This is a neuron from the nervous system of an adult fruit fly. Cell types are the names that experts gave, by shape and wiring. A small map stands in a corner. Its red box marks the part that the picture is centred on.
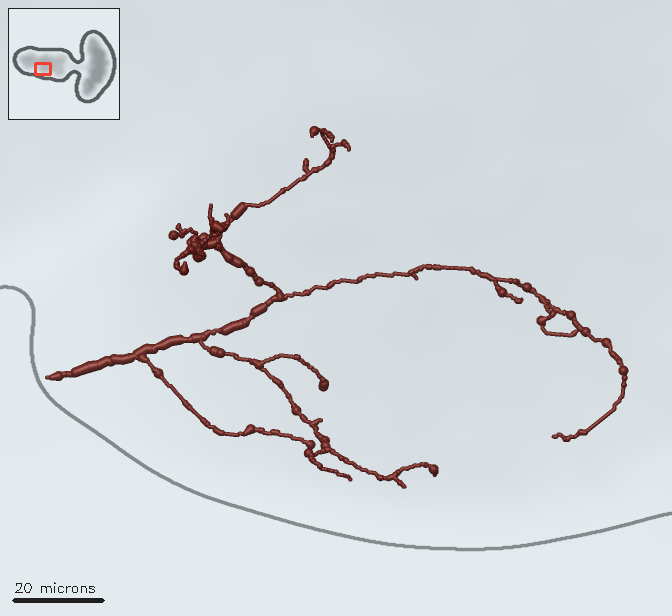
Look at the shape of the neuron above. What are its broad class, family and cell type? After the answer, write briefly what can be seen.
It is a sensory neuron entering the nerve cord. The name of its family is class mechanosensory proprioceptive. Its cell type is SNpp51. It is in the nerve cord and does not reach the brain. The drawing shows no cell body. From left to right in the picture it spans about 130 microns.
